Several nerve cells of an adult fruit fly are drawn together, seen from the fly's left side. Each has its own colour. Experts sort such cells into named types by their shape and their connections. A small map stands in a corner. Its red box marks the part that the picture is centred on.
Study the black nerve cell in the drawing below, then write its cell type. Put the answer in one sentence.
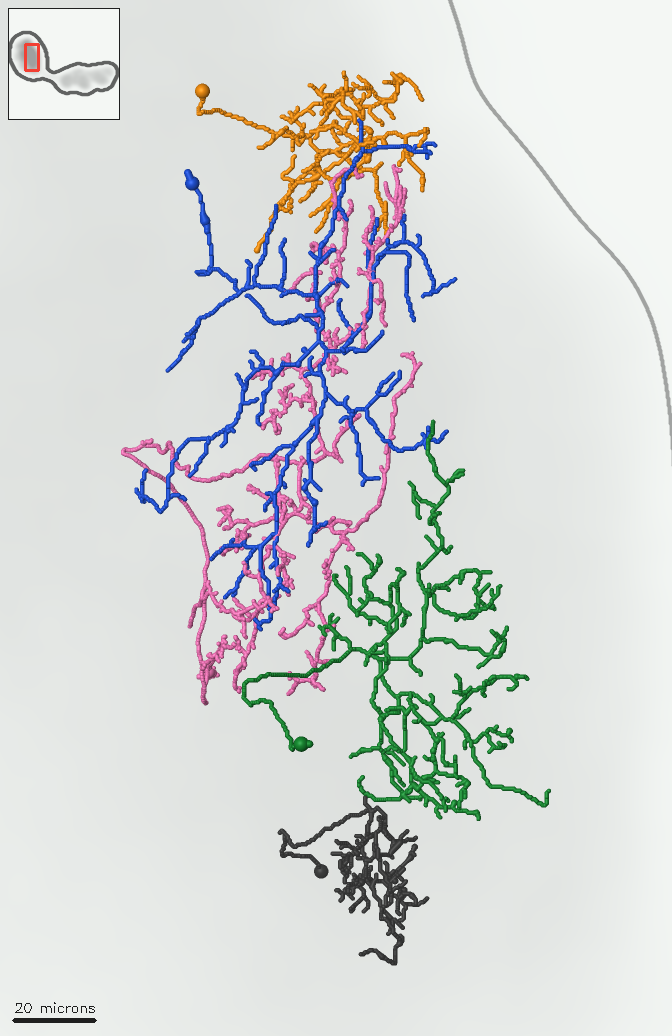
The cell type is Cm6.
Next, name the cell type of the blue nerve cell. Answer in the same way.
The cell type is Cm12.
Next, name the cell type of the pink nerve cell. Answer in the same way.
The cell type is Cm20.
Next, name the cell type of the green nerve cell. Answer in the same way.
The cell type is Cm16.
